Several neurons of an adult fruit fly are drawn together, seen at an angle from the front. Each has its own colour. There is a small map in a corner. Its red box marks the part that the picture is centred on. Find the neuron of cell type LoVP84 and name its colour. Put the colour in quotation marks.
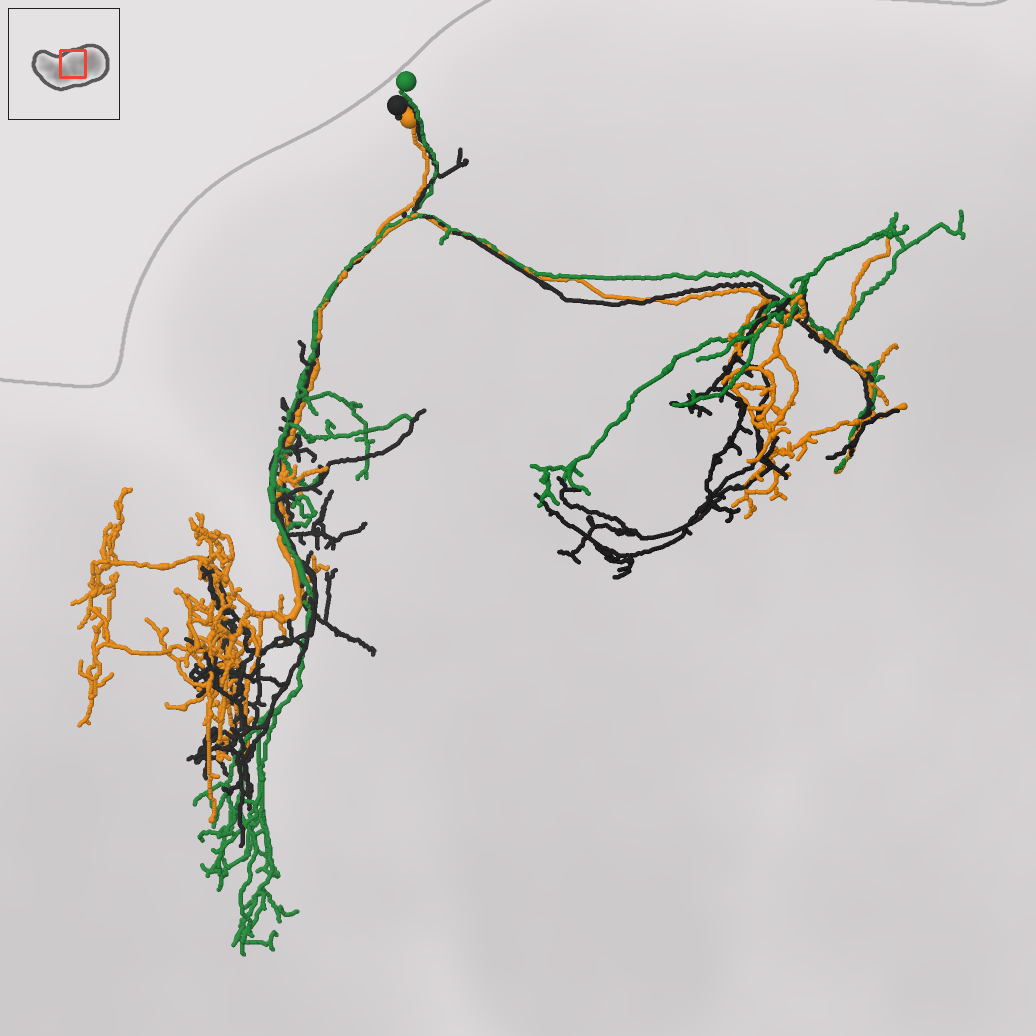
"green"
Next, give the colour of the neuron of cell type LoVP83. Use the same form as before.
"black"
